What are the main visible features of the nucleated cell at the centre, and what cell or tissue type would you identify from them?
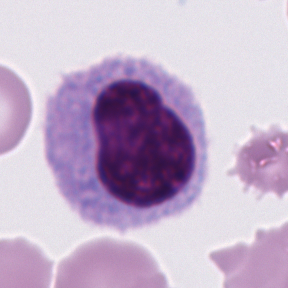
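Start with the nucleus: there is a shallow notch on its upper right side, and it sits off-centre toward the right of the cell. Look closely at the chromatin and you will see it is mottled, with paler patches lying between darker strands. The rim of cytoplasm is widest on the left of the nucleus. What we have here is a hairy cell.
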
